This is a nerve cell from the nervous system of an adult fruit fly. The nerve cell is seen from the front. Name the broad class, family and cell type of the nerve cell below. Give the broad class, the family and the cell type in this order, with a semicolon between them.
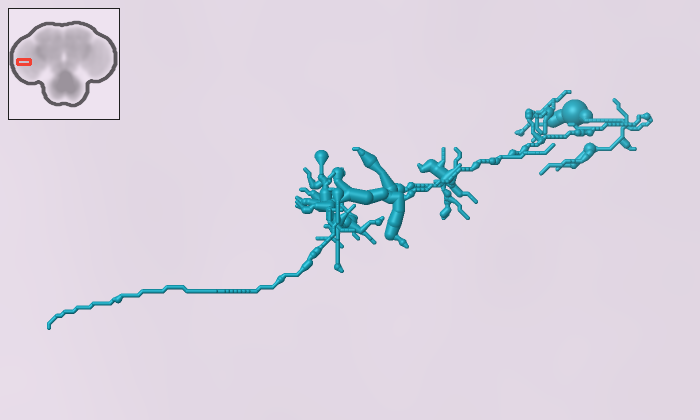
optic-lobe intrinsic neuron; C; C3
